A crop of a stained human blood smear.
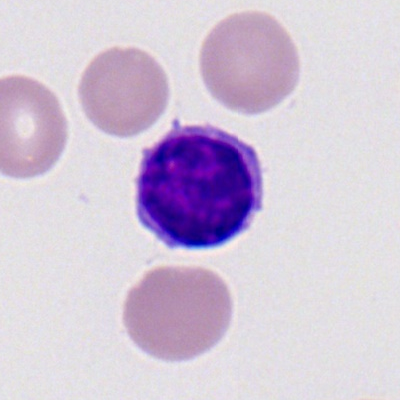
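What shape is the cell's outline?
Round, though the edge is slightly uneven rather than perfectly smooth.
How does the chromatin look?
Dark purple and coarsely clumped.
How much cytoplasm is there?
Only a thin, pale bluish-lavender rim around the nucleus.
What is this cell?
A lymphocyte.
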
